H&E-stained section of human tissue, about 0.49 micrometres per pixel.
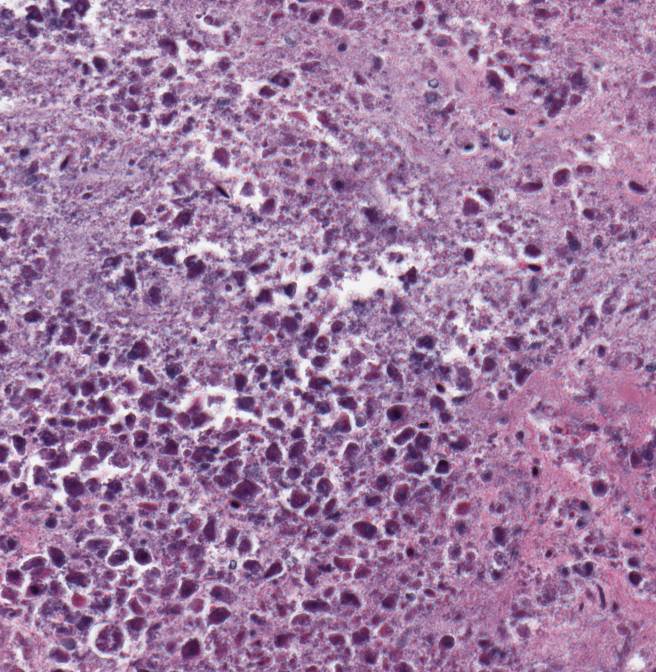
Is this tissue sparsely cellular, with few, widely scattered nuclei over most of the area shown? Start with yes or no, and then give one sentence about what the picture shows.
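No. Crowded cells form a diffuse sheet across the field with no glands or other organised units.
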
